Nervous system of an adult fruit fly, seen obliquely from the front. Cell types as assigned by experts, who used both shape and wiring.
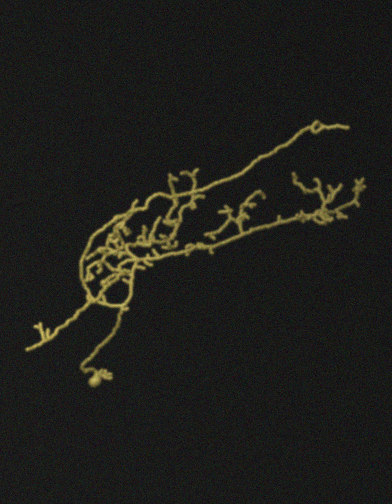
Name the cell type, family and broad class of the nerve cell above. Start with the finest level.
IN12A035; hemilineage 12A; nerve-cord intrinsic neuron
